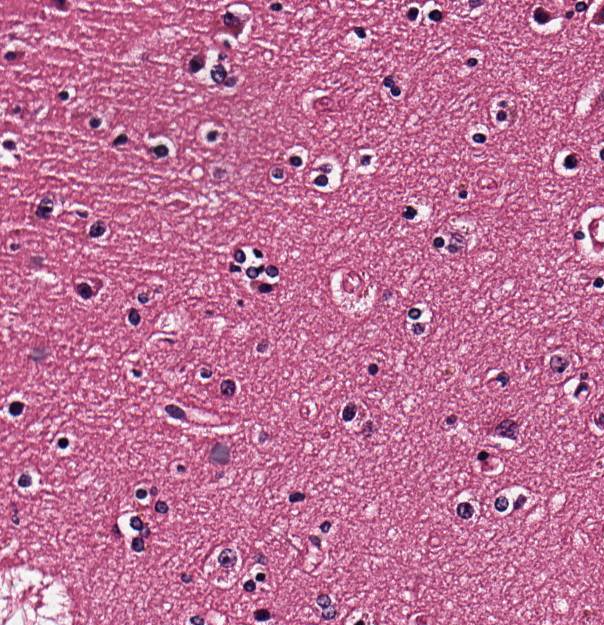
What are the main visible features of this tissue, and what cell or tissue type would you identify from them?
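Nuclei first: most are small, round and dark, many within clear empty halos. Vessels next: left of centre, a thin-walled capillary with an elongated dark nucleus runs obliquely. Fat cells, epithelium and glands are all absent. The tissue is cerebral cortex.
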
